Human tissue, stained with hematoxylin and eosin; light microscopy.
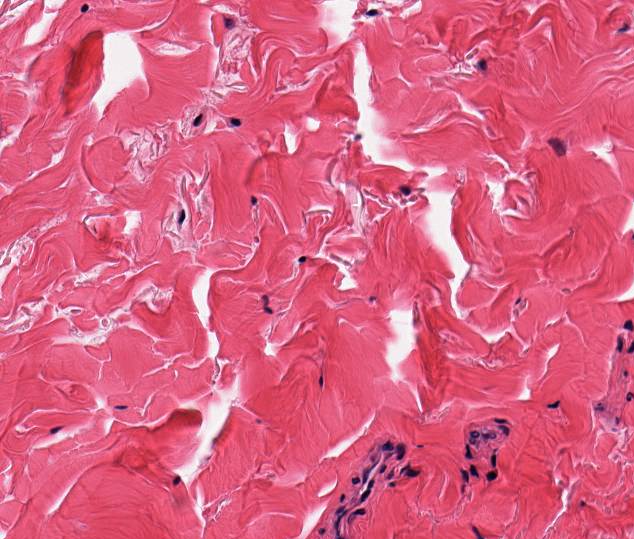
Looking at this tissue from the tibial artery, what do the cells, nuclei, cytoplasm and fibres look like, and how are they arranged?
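Field entirely occupied by thick pink collagen bundles, oriented in many different directions. Nuclei sparse, small, dark and elongated, each lying singly in the narrow spaces between bundles. Near bottom right edge: a small crowded cluster of dark nuclei. No fat cells in field.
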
